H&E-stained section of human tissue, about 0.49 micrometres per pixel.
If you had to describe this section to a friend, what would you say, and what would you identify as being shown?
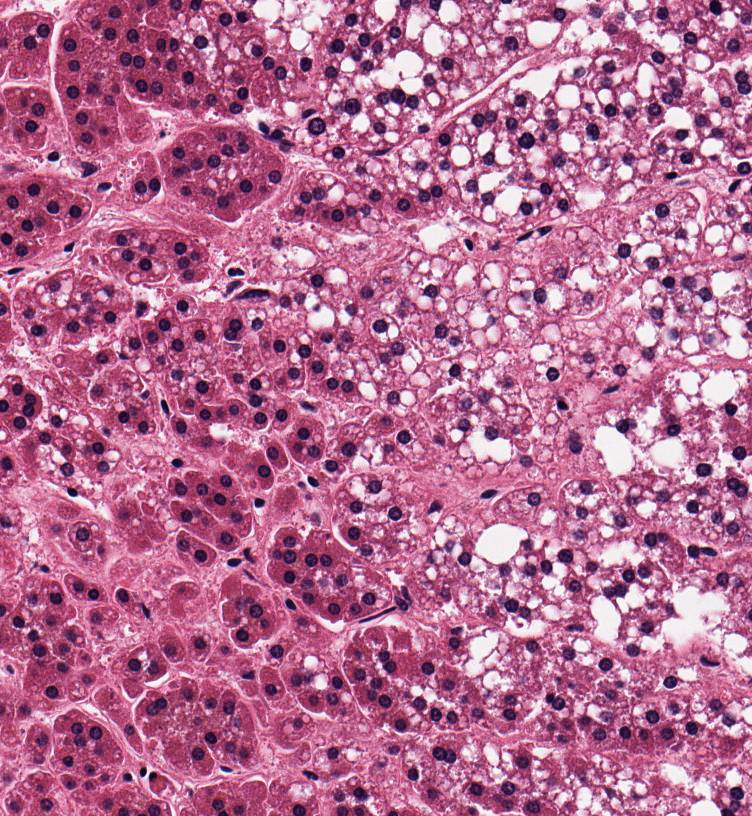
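Left part of the field: cells with solid pink cytoplasm, abundant, dense, granular and eosinophilic. Upper and right parts: cells whose cytoplasm is clear, holding many small vacuoles. The large polygonal cells have round, dark, centrally placed nuclei. The tissue is adrenal gland.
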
